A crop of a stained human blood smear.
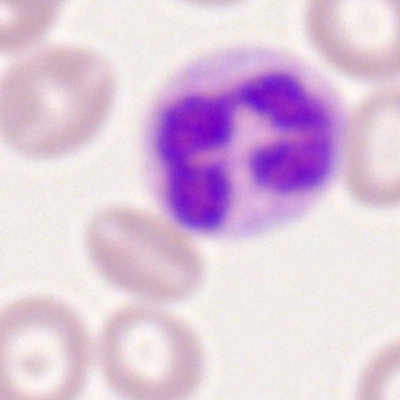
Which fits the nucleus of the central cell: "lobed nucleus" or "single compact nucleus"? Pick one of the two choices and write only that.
Lobed nucleus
